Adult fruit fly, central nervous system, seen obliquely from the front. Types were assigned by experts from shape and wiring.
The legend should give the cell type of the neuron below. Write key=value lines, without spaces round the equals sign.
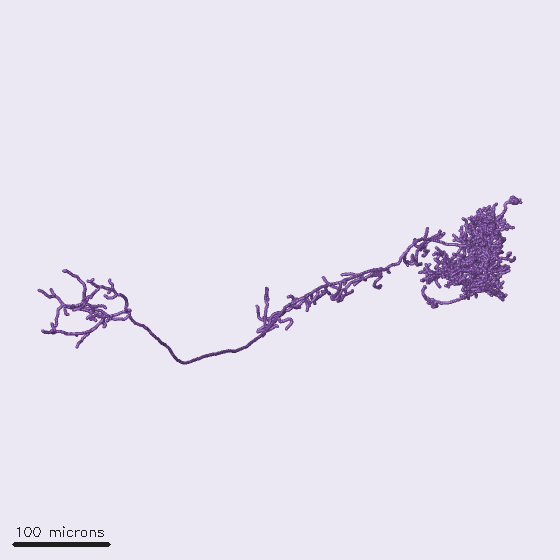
cell_type=AN23B003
